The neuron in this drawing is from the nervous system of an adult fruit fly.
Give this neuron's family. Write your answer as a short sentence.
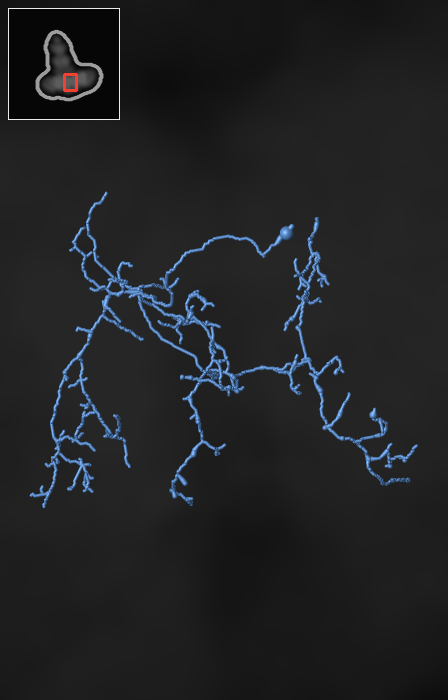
The family is hemilineage SMPad3.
